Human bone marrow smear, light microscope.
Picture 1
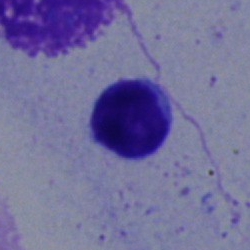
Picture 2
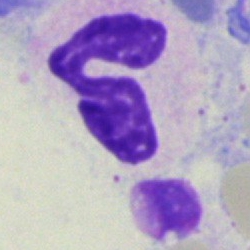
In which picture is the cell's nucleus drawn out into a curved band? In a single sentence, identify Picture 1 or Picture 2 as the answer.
Drawn out into a curved band without separate lobes is the nucleus of the cell in picture 2.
